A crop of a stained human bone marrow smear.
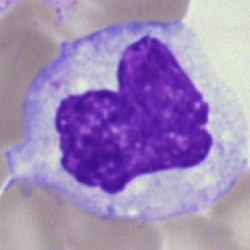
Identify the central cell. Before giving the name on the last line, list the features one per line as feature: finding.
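Edge: small pointed projection at the lower left
Nucleus: notched at the top, heart-like in shape
Chromatin: dark purple, clumped, with small paler spots scattered through it
Cytoplasm: pale grey-blue
Kind: monocyte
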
